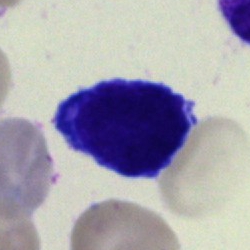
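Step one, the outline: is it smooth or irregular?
Irregular, not smoothly round, with small ragged projections from the right edge.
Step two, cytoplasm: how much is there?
Scant; the dark nucleus fills almost the whole cell.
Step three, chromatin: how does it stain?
Very dark blue-purple, and dense.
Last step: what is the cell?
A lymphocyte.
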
